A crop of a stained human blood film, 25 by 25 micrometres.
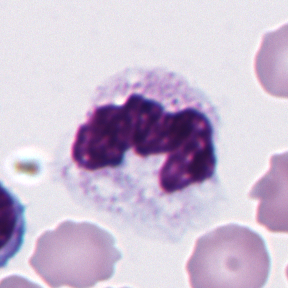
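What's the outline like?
Roughly round, with a faintly irregular edge.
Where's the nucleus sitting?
Lobed, mostly in the upper half, no nucleoli visible.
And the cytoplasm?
Fine lilac granules scattered all through it.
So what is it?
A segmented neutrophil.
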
